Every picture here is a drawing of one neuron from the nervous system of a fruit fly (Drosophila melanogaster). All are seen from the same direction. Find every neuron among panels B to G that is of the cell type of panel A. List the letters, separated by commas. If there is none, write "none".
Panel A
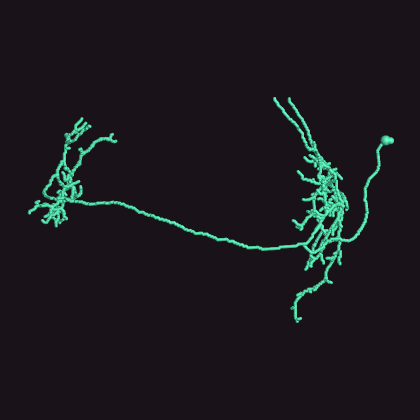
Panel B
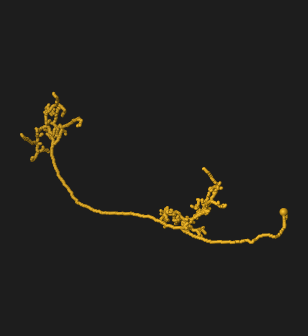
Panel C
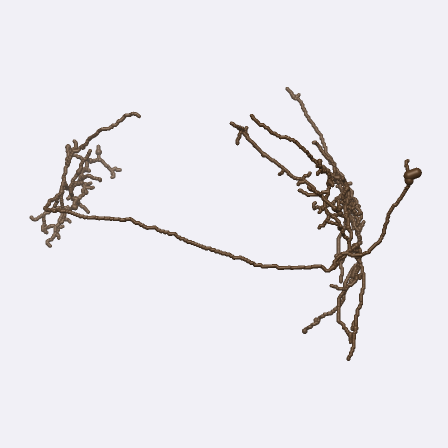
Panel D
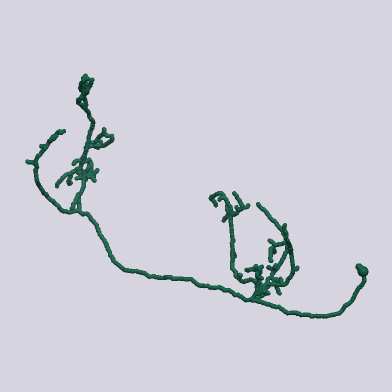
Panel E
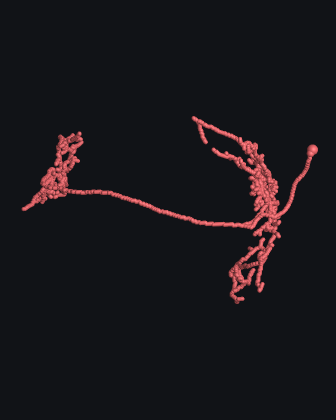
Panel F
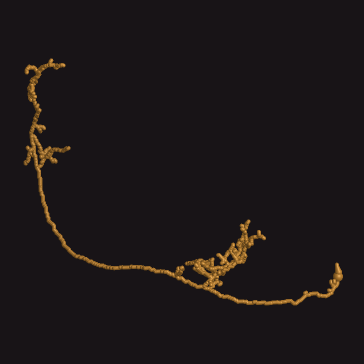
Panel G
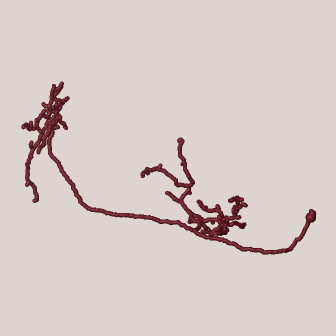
C, E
